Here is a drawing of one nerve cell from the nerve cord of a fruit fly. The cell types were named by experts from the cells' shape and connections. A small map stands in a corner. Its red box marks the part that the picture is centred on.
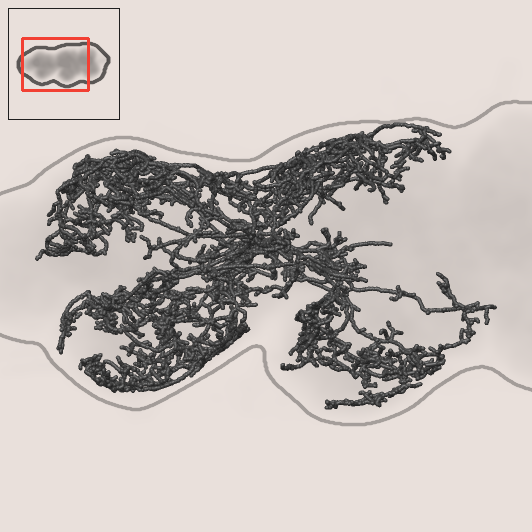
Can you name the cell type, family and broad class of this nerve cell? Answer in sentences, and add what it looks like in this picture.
Its cell type is IN00A001. The family is hemilineage 00A. Its broad class is nerve-cord intrinsic neuron. The picture shows more than a hundred branch ends. As drawn here it is wider than it is tall.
